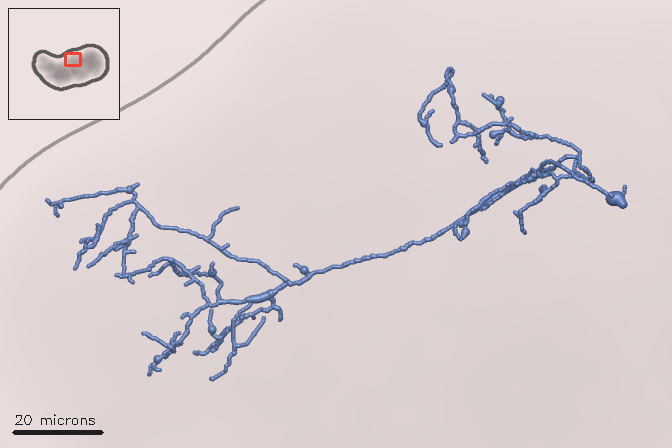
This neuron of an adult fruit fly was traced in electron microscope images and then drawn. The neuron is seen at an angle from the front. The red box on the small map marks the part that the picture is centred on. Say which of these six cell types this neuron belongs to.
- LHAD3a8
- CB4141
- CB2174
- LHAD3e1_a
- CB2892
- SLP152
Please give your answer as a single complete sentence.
In the scheme of cell types, this neuron is CB4141.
